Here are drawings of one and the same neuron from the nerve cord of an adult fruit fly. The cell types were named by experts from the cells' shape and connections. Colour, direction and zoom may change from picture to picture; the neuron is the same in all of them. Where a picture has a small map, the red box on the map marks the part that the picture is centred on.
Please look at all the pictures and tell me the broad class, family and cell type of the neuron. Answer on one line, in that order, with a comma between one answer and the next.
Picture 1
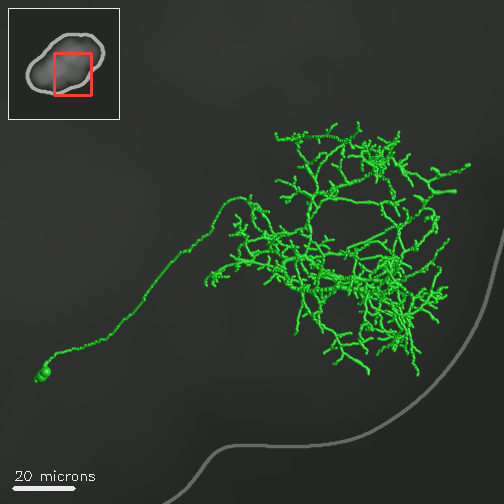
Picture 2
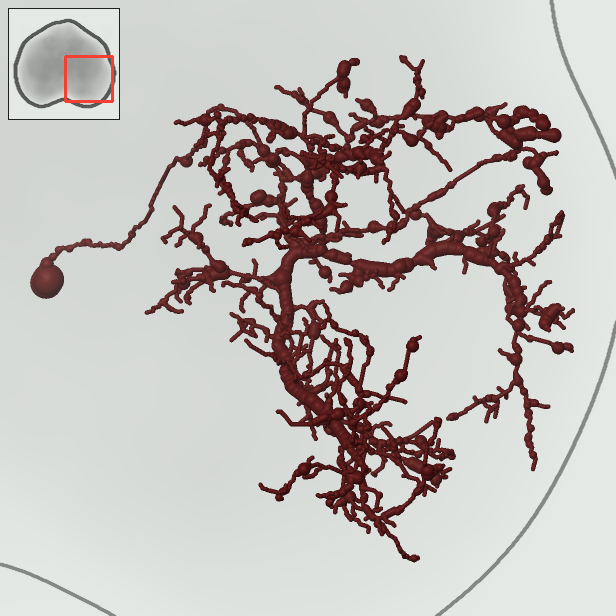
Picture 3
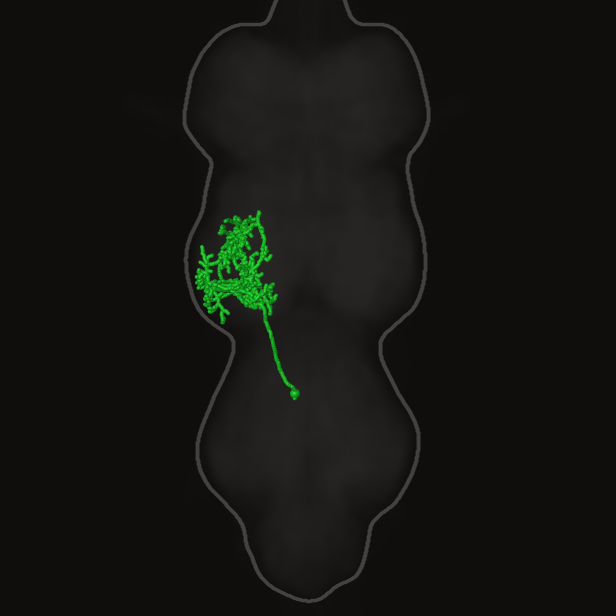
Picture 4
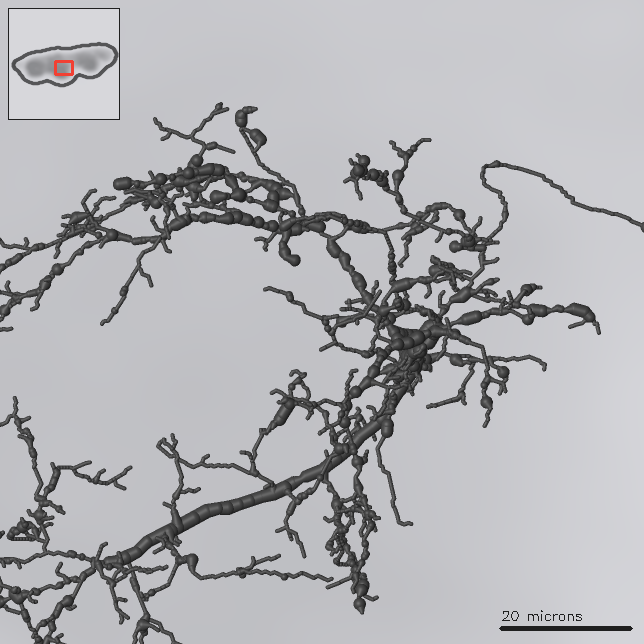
nerve-cord intrinsic neuron, hemilineage 03A, IN03A047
